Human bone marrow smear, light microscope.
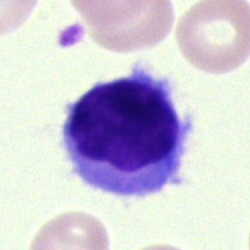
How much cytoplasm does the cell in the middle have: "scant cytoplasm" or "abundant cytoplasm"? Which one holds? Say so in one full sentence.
This cell has scant cytoplasm, no more than a thin rim.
